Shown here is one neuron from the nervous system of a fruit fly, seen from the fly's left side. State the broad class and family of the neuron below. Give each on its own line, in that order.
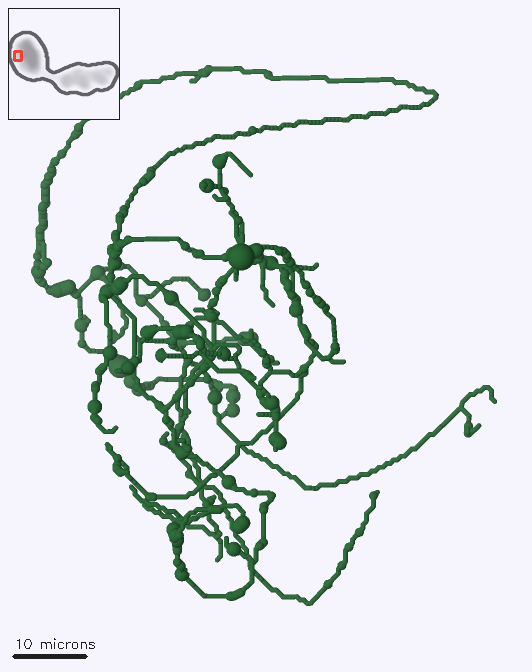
central-brain intrinsic neuron
hemilineage ALl1_dorsal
